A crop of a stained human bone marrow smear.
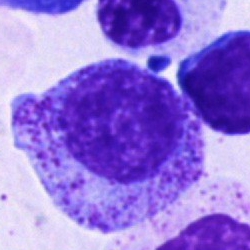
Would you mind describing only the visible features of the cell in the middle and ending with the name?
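Notice first the moderate rim of pale grey-blue cytoplasm around the nucleus, widest on the lower and left sides. It holds many coarse reddish-purple granules, lying most thickly toward the outer edge of the cell. Just below the nucleus you can see a paler, less granular patch. At the upper left edge, a small pale blue bulge of cytoplasm projects outward. This is a promyelocyte.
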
